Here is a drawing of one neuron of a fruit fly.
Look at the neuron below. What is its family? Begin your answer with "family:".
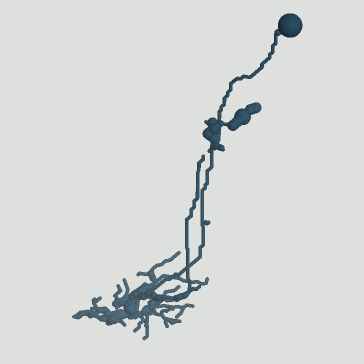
family: T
